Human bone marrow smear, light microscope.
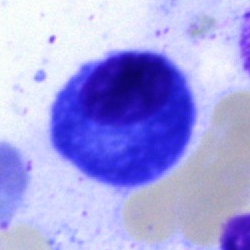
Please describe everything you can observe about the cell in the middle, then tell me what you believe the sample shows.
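Outline: round to slightly oval, with a smooth edge. The nucleus is off-centre, placed towards the upper part of the cell, and a broad zone of cytoplasm lies below it. No distinct cytoplasmic granules are present. Answer: plasma cell.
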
